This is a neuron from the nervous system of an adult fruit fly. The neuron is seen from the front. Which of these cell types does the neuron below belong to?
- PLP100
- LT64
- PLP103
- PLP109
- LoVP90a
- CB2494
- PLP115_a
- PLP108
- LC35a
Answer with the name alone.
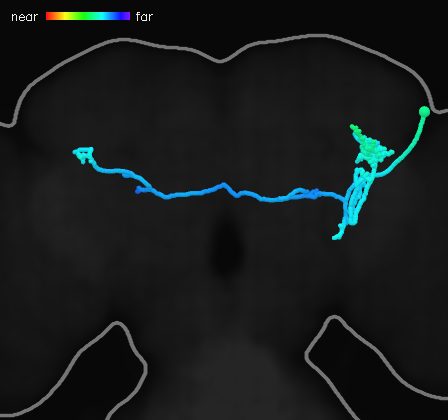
CB2494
